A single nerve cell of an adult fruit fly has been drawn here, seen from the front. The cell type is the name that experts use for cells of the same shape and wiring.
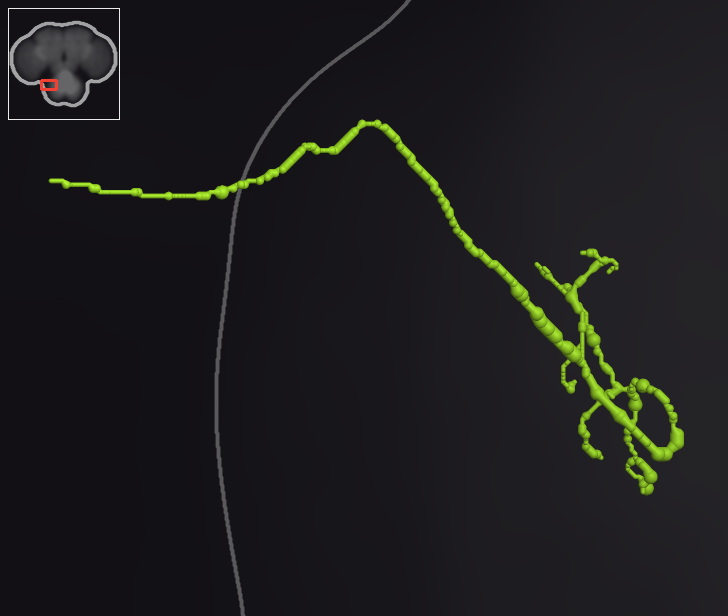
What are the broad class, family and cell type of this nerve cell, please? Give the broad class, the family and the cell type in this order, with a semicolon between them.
sensory neuron entering the nerve cord; class mechanosensory tactile; SNta04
